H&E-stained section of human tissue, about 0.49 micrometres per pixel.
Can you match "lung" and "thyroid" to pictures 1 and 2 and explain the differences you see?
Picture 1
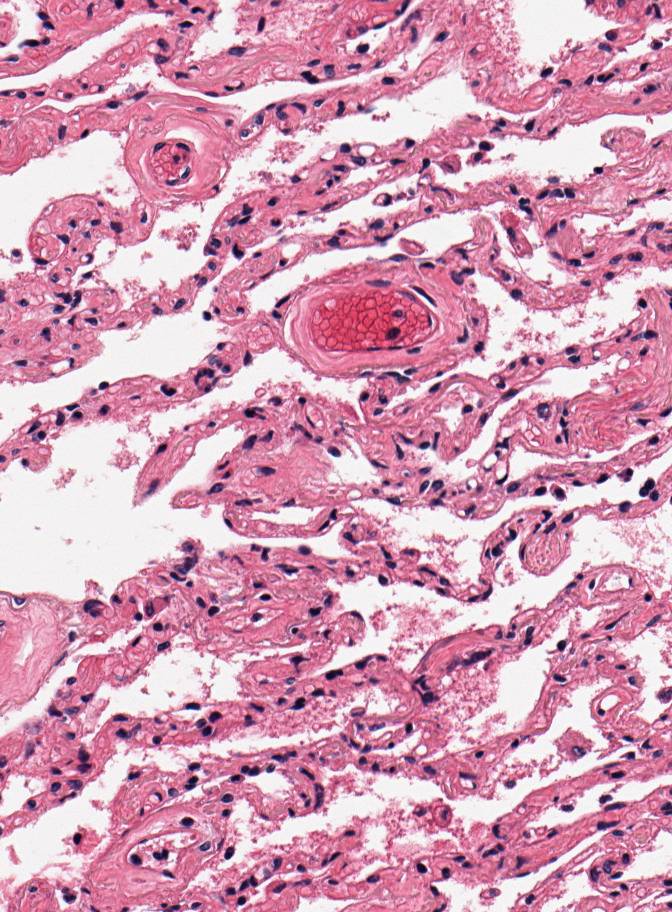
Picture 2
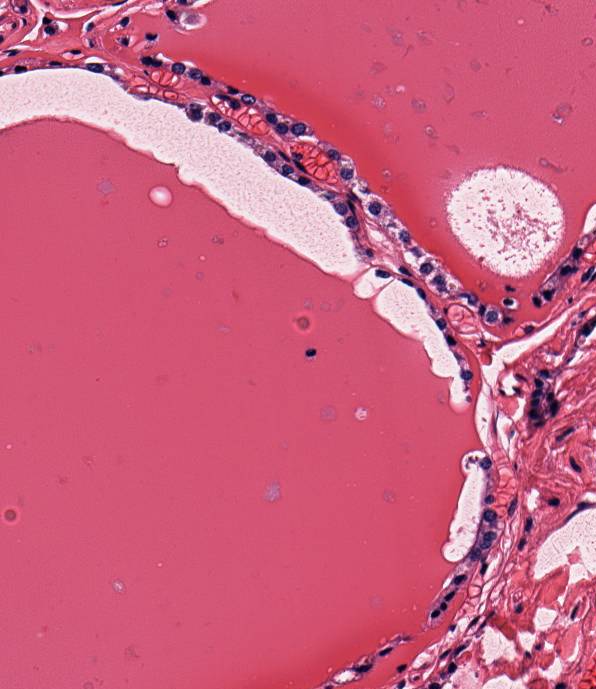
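Let's take them in turn: lung is picture 1, and thyroid is picture 2. In the lung, see the loose network of branching pink septa around many irregular empty spaces; the septa are pink fibrous stroma with scattered dark oval to spindle-shaped nuclei. Some spaces hold faint pale pink granular material, and near the top left there is a small round vessel with a thick concentric pink wall and narrow lumen. In the thyroid, one very large follicle full of pink colloid takes up most of the left and lower field, lined by a single layer of flattened to low cuboidal cells with small, round, dark nuclei.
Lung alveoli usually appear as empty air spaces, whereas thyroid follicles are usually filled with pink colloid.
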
